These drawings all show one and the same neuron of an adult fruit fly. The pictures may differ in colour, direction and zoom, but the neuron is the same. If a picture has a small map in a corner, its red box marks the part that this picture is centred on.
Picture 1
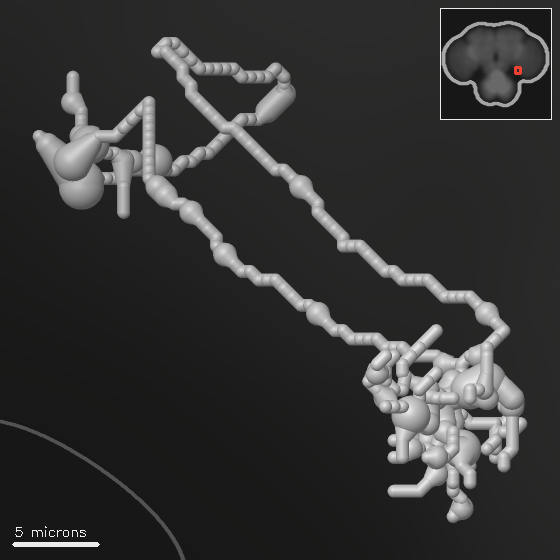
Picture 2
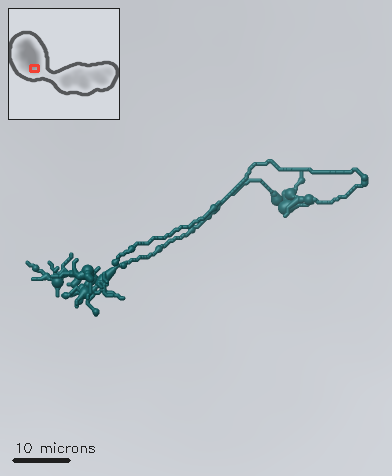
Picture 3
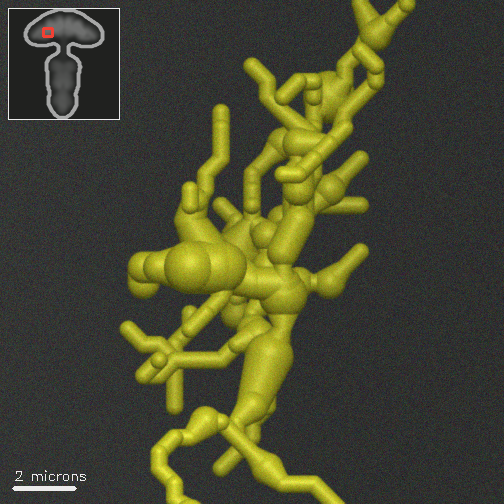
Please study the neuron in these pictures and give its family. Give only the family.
T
